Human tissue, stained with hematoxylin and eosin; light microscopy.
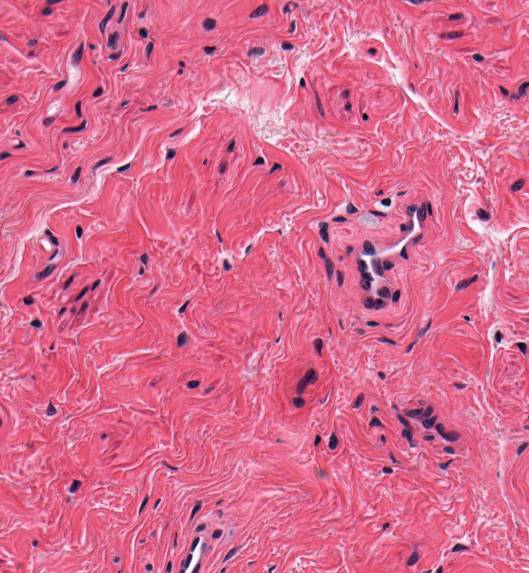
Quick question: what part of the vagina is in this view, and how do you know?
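Here we have dense connective tissue. The whole field is densely packed pink collagen, the bundles interlacing haphazardly and the fibres wavy. Between the bundles, scattered nuclei are dark, elongated and spindle shaped, and cells are sparse against all that collagen.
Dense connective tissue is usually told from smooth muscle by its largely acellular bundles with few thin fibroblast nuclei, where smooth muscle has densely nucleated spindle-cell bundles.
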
